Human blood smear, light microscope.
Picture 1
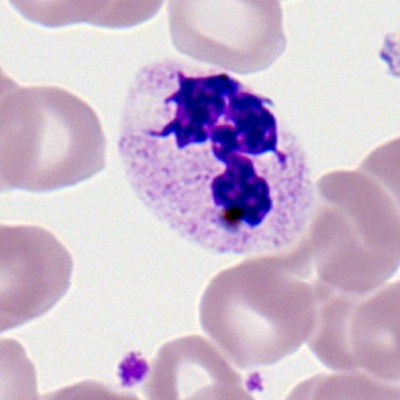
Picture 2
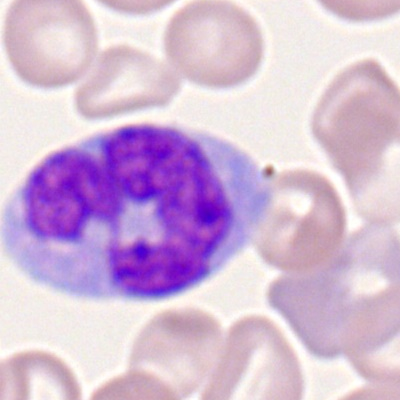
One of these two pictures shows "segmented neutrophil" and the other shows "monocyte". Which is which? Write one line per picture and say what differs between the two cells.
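Picture 1 – segmented neutrophil. Fine lilac granules are scattered through the cytoplasm.
Picture 2 – monocyte. No granules are visible in the cytoplasm.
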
